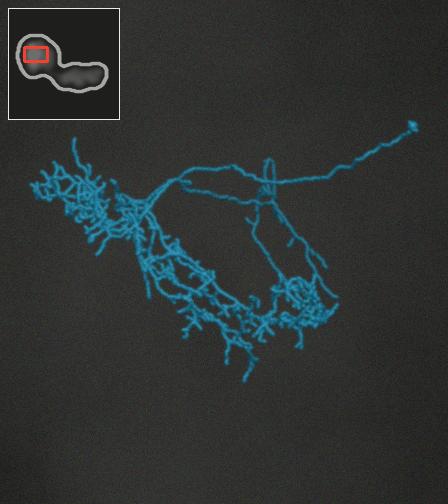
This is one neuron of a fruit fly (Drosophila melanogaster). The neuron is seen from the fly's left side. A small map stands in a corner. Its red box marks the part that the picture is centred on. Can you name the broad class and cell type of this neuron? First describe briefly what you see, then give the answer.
The cell body is at the upper right of the picture. Dozens of branch ends can be seen. It is a central-brain intrinsic neuron. The cell type is LAL194.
